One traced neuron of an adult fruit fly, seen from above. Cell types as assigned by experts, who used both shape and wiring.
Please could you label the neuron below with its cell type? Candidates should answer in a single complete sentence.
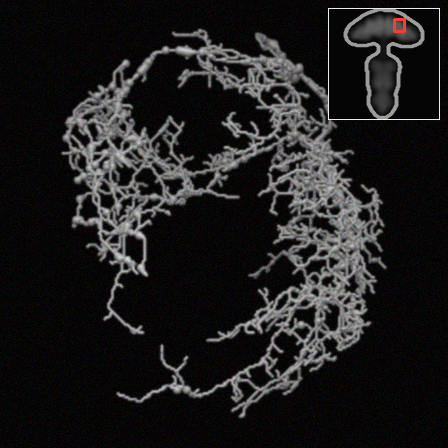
This neuron is a member of the AVLP296_b cell type.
